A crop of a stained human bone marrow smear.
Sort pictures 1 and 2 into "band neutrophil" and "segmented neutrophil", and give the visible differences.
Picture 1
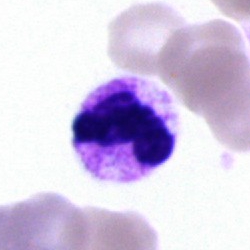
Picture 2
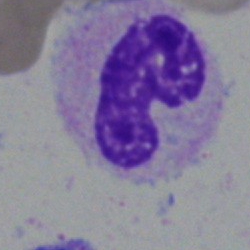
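Picture 1 shows a segmented neutrophil, and picture 2 shows a band neutrophil. Both cells have a smooth outline, round in picture 1 and roughly round in picture 2, and in neither are nucleoli visible in the nucleus. The chromatin is dark purple in both; in picture 1 it is densely clumped, while in picture 2 it is clumped with small pale gaps.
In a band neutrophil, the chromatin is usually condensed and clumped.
The nucleus in picture 2 is curved into a hook shape, with its indentation opening toward the right.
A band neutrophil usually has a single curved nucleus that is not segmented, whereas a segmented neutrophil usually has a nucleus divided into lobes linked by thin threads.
No vacuoles are seen in the cytoplasm in picture 2. In picture 1, red cells lie near the upper right and lower left without touching the segmented neutrophil.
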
